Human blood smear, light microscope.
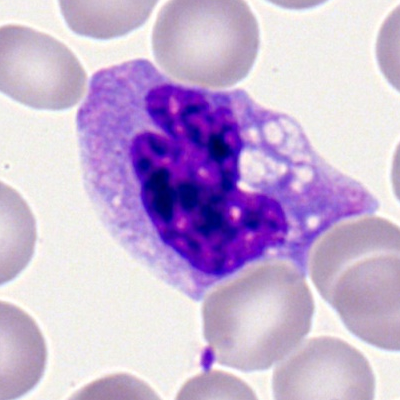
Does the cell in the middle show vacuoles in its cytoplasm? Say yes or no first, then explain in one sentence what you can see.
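Yes. A cluster of clear vacuoles lies in the cytoplasm to the right of the nucleus.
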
